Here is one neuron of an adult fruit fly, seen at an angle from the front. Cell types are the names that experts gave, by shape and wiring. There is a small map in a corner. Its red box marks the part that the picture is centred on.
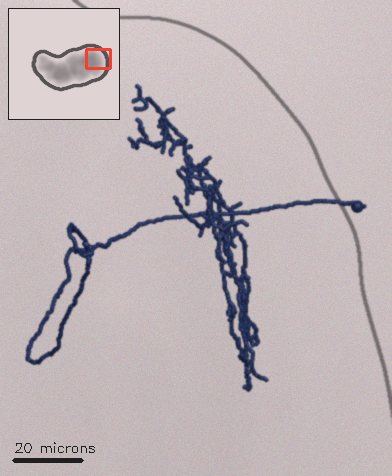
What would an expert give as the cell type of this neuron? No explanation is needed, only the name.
MeTu3a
